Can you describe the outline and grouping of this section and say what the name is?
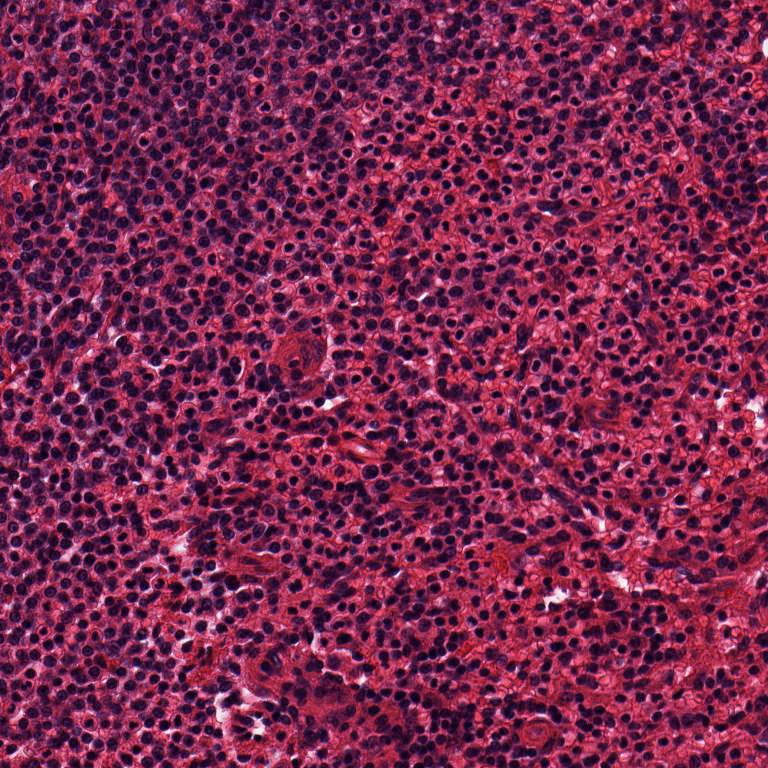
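First, the cells: mostly lymphocytes with dark round nuclei and scant cytoplasm. Second, a small pink structure of concentrically layered, flattened cells near the left half's centre. Third, distinct pink borders on many cells in the right half, giving a fine mesh-like look. Fourth, no fibrous bands dividing the cell sheet into lobules. The section is spleen.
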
